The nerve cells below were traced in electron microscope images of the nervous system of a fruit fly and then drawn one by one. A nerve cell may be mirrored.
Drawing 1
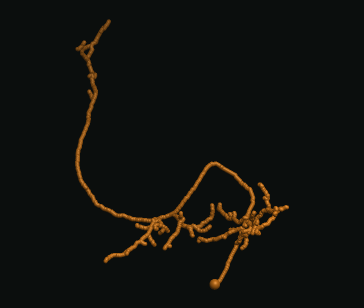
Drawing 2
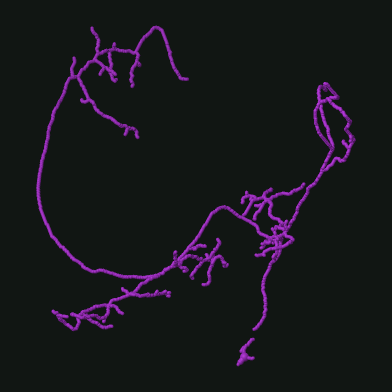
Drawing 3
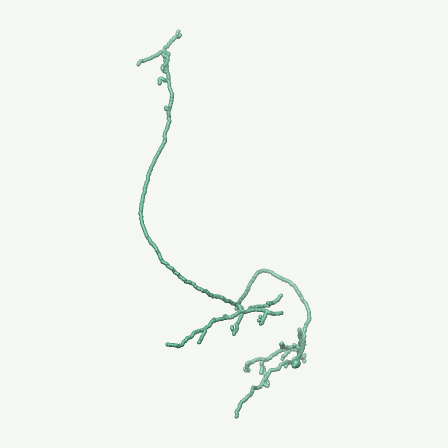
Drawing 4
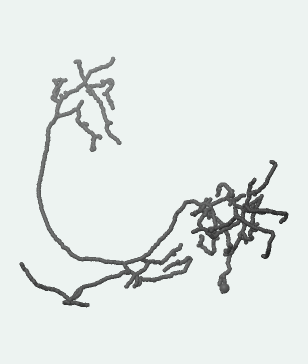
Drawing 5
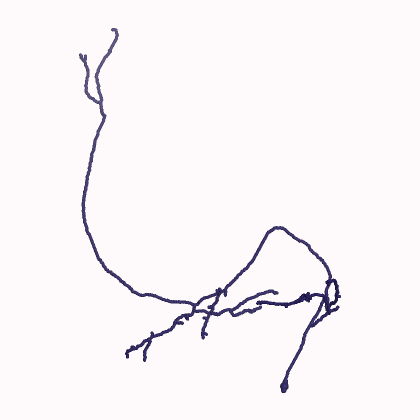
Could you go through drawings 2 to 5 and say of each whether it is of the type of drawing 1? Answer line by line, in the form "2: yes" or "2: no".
2: no
3: yes
4: no
5: yes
